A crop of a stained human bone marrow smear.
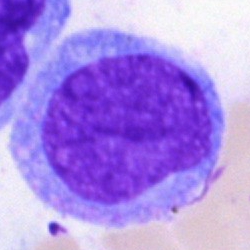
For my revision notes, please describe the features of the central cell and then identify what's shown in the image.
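Outline round, edge smooth. Chromatin finely stippled, not coarsely clumped. Cytoplasmic rim narrowest on the right. No distinct granules seen in cytoplasm. Cell: blast.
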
